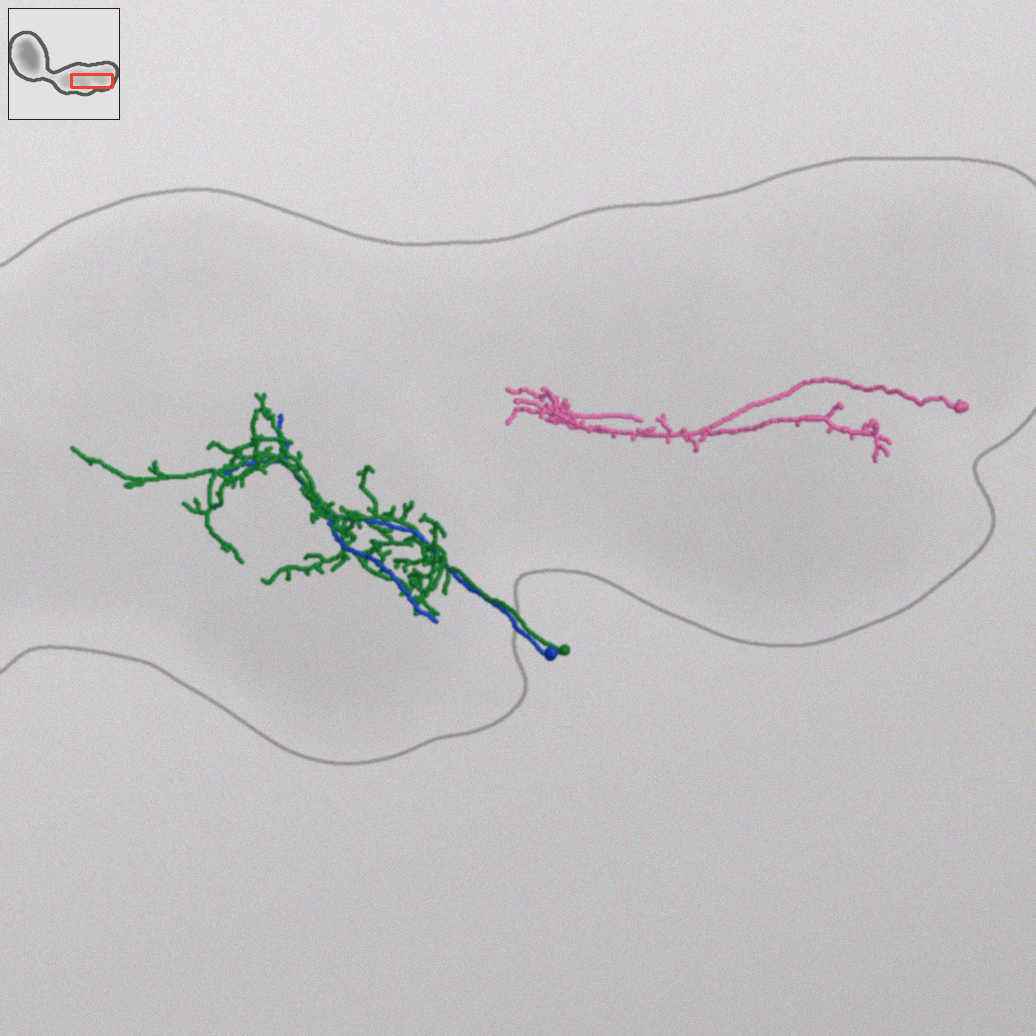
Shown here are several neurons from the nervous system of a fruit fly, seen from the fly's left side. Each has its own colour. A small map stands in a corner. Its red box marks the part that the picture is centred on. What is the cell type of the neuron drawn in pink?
IN21A087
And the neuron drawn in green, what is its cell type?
IN21A050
